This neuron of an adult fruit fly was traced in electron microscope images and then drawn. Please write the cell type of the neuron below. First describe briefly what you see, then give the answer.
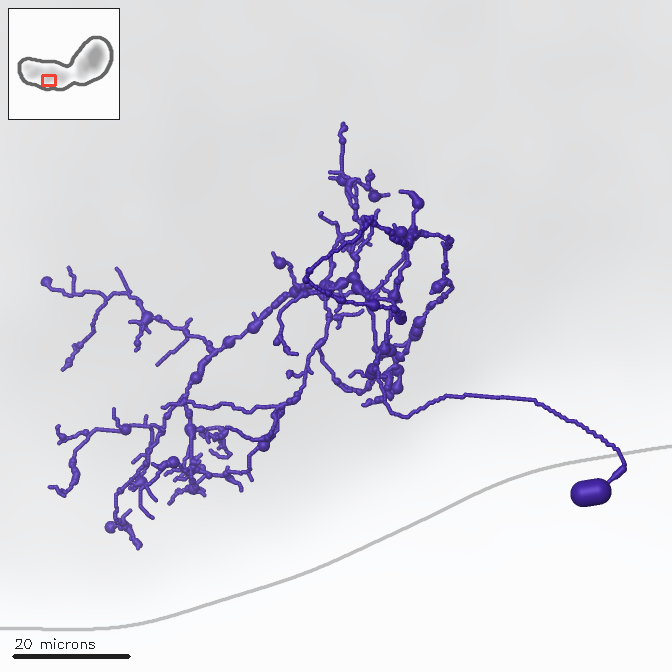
The cell body can be seen at the lower right of the picture. By the scale bar it is about 100 microns wide in this view. The picture shows dozens of branch ends. Its broad class is nerve-cord intrinsic neuron. Its cell type is IN16B125.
